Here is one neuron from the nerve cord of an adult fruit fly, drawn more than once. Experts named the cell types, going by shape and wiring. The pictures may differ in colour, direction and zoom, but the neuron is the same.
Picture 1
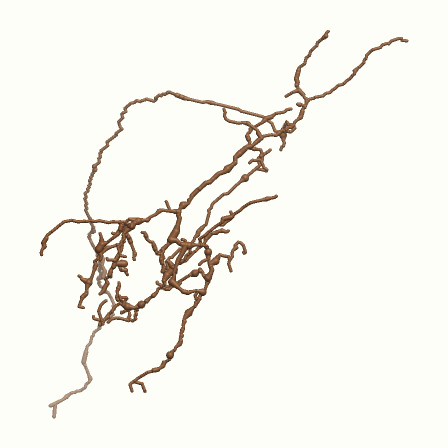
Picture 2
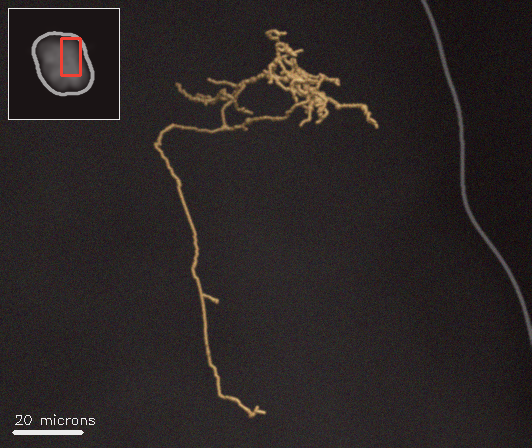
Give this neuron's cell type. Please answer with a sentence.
The cell type is SNxx28.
